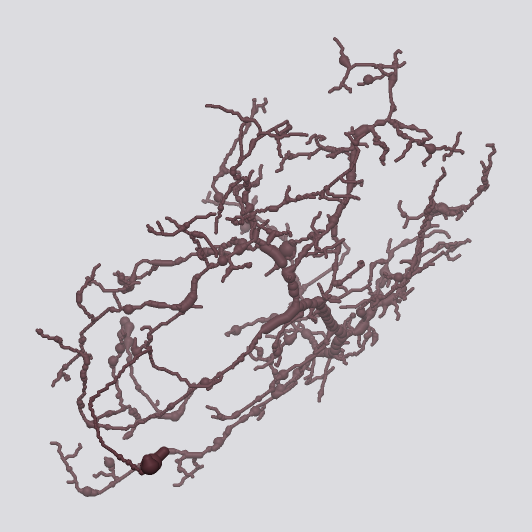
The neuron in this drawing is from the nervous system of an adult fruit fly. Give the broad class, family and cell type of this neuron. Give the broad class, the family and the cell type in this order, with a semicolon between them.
nerve-cord intrinsic neuron; hemilineage 16B; IN16B074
